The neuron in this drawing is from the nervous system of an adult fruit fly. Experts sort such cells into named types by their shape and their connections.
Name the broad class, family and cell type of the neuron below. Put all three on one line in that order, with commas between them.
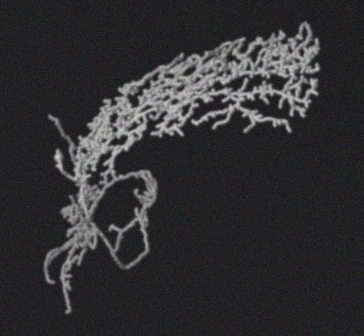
visual projection neuron, MeVP, MeVP45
